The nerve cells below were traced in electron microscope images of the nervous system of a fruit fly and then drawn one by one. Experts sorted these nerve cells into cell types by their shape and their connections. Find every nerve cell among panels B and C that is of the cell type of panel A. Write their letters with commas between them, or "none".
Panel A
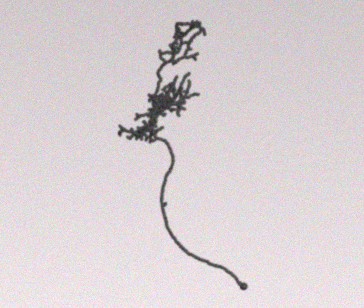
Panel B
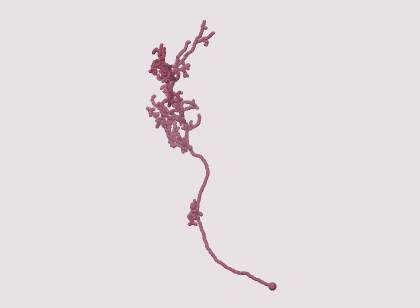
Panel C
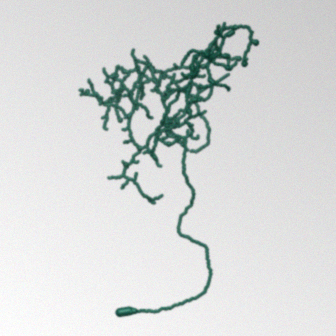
none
